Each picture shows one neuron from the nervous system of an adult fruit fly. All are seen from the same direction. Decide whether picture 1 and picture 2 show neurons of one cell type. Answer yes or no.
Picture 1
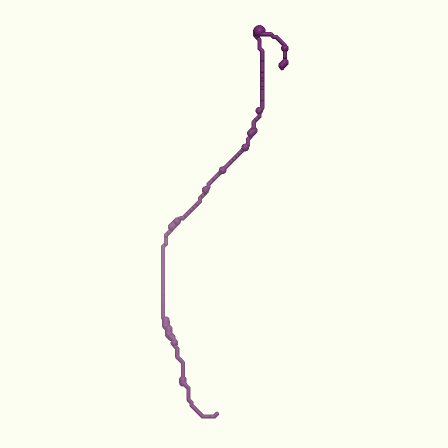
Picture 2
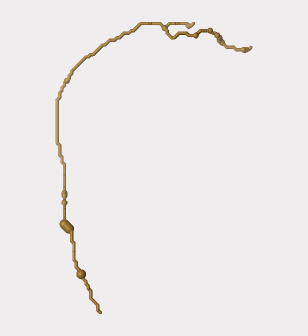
yes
